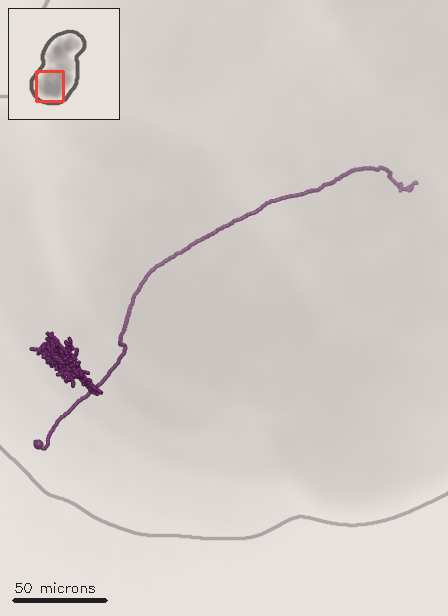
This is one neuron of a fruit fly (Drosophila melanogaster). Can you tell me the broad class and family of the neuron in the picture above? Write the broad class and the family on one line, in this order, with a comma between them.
visual projection neuron, MeVP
